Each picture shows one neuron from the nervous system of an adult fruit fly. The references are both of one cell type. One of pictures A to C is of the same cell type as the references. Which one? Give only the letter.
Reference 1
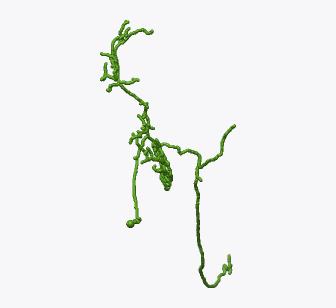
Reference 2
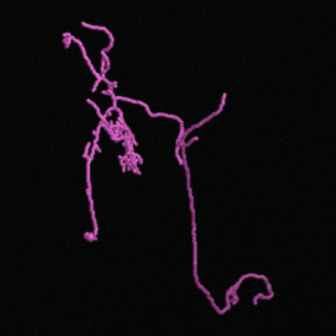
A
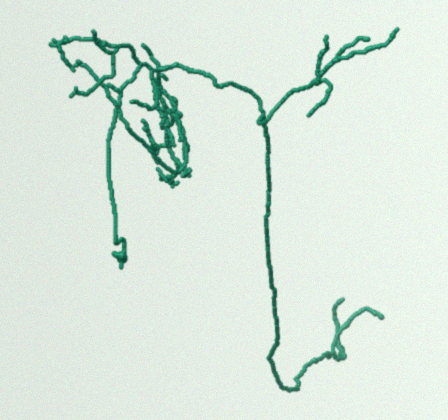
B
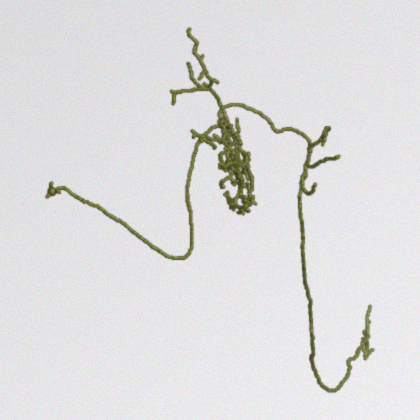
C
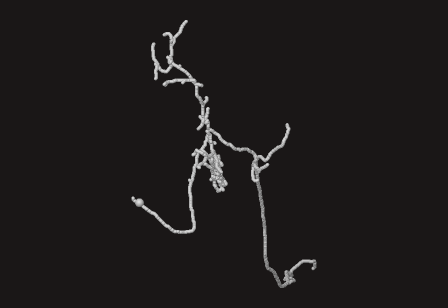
C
